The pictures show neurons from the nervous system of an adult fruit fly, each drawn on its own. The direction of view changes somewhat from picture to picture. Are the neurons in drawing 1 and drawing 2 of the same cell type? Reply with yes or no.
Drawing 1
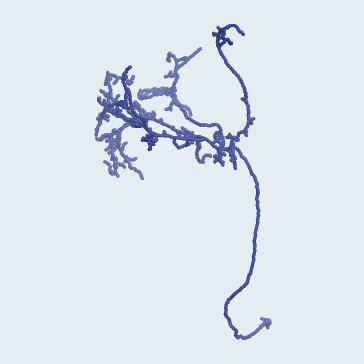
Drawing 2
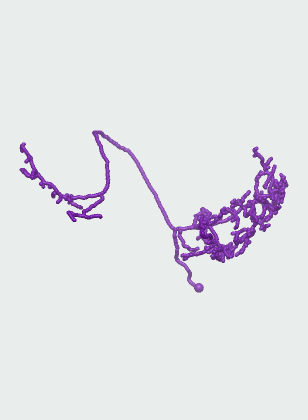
no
